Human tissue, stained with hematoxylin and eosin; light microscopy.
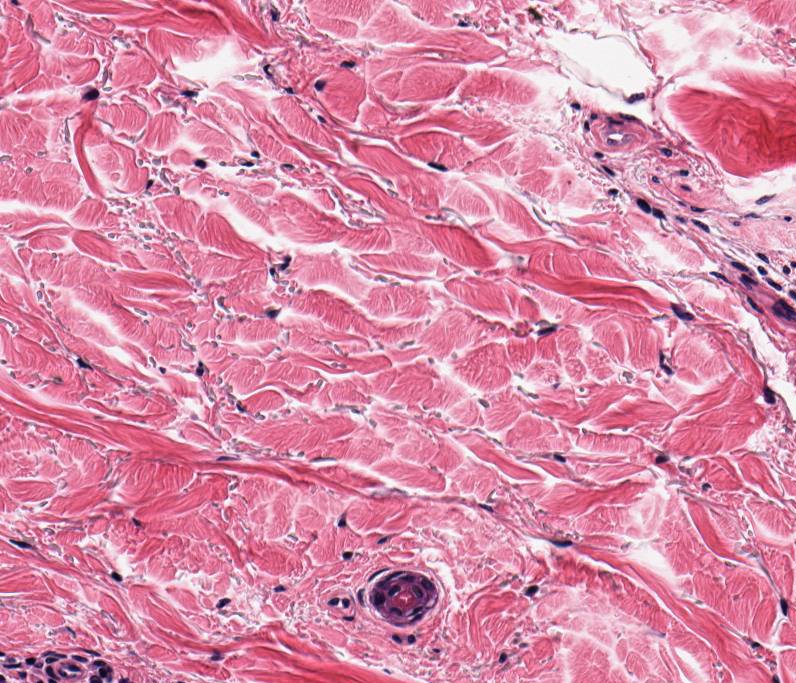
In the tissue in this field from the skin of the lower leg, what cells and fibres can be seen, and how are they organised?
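Staining: the fibre bundles take up a strong pink-red. Arrangement: narrow white clefts separate the bundles throughout the field. Nuclei: sparse, small and dark, scattered between the fibre bundles. Vessels: a second small vessel, narrow-lumened, lies in the upper right part of the field.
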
